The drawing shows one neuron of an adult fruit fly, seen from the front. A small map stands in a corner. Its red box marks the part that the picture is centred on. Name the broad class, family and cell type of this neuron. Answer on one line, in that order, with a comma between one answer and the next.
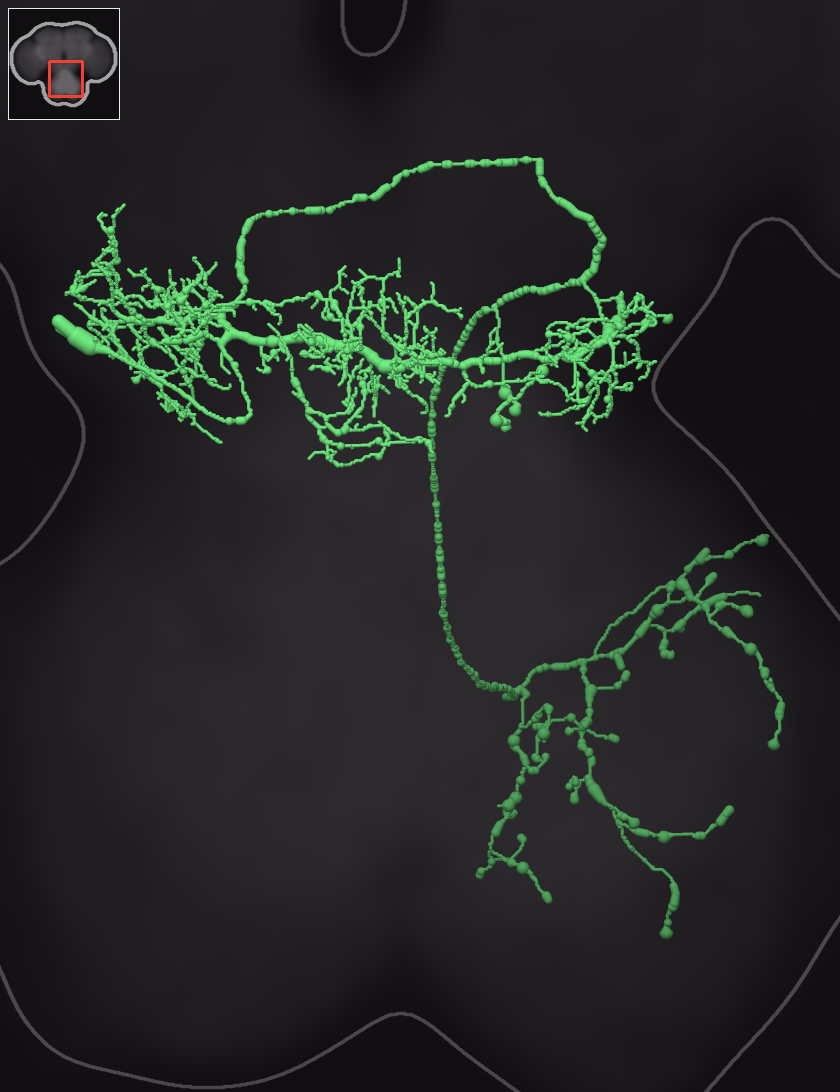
descending neuron, DNge, DNge076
